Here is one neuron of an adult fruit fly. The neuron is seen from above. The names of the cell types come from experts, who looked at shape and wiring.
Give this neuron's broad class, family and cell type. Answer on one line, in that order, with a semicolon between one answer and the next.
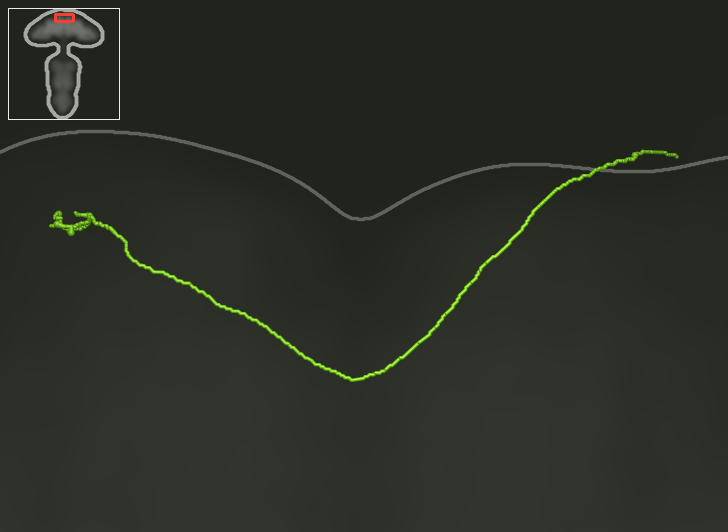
sensory neuron entering the brain; class olfactory; ORN_DA3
